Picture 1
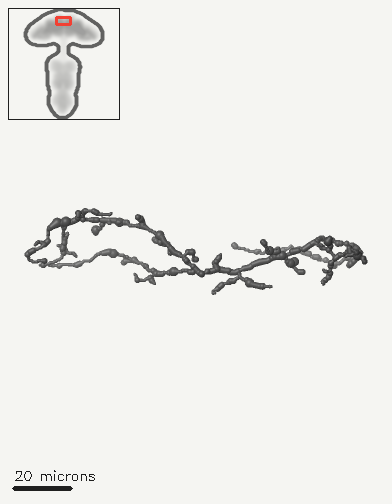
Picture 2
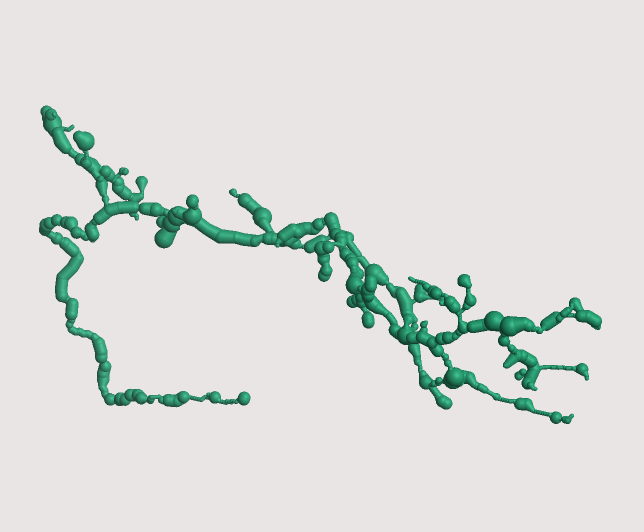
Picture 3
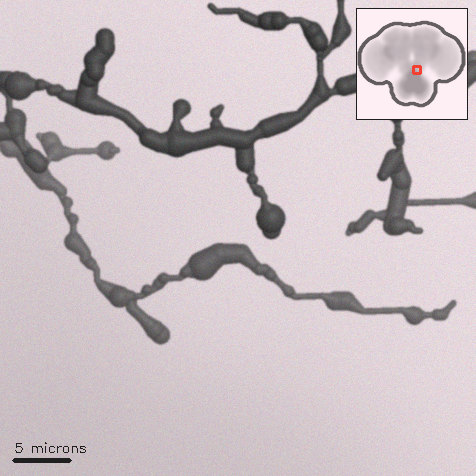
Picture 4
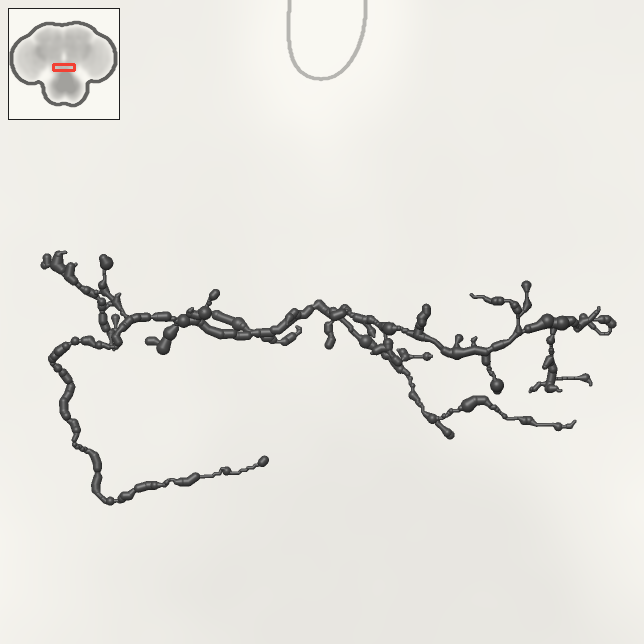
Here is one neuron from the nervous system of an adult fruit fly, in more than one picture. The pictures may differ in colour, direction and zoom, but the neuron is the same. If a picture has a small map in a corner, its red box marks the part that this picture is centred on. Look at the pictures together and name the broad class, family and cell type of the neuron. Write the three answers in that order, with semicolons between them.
sensory neuron entering the brain; class mechanosensory; aPhM4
